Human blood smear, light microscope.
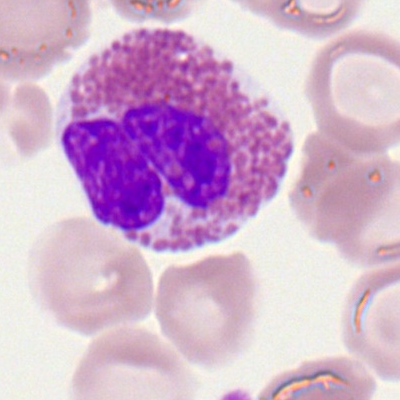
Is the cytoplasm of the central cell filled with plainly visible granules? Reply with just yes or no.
Yes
